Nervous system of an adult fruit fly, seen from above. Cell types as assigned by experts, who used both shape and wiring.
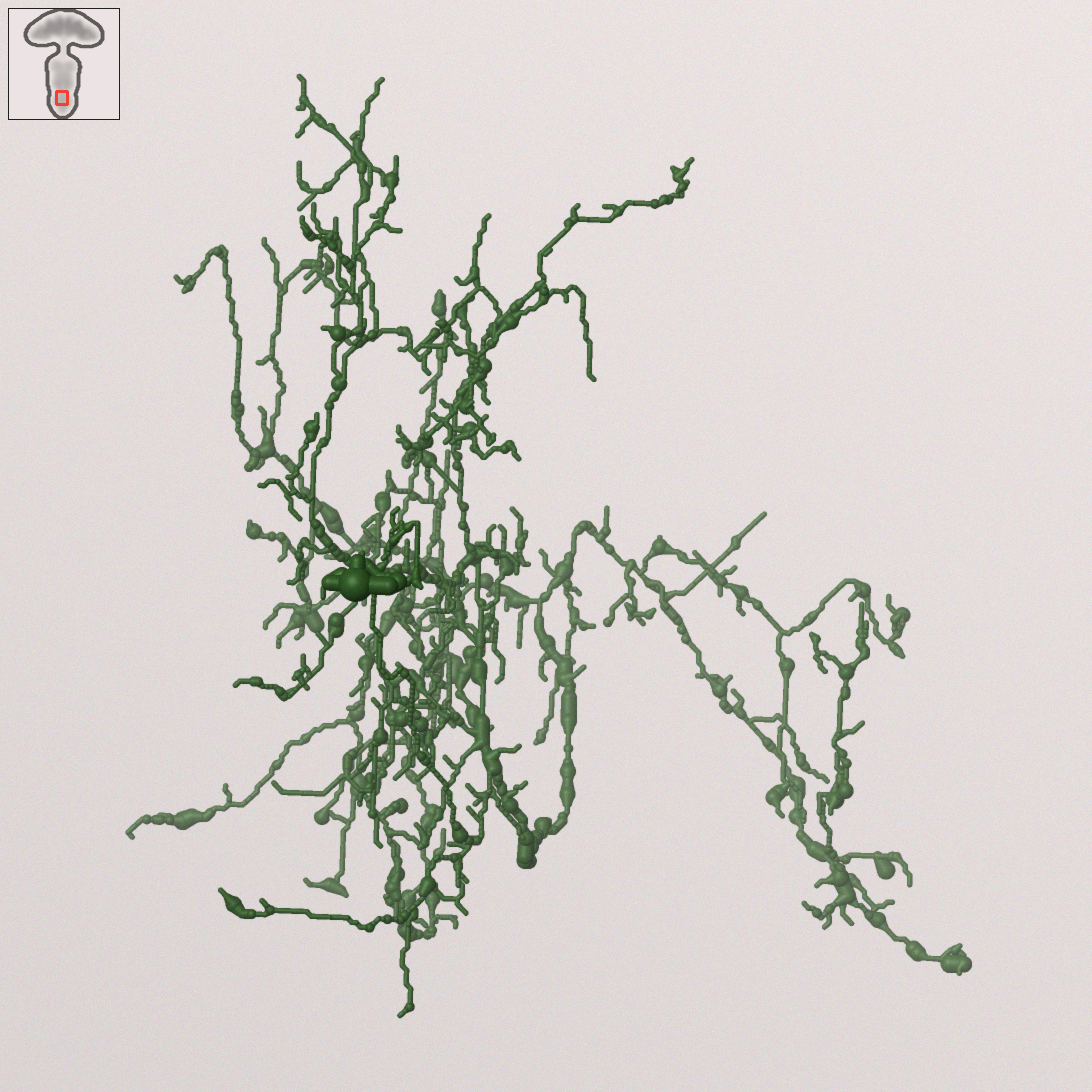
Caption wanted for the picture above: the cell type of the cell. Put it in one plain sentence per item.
The cell type is INXXX340.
